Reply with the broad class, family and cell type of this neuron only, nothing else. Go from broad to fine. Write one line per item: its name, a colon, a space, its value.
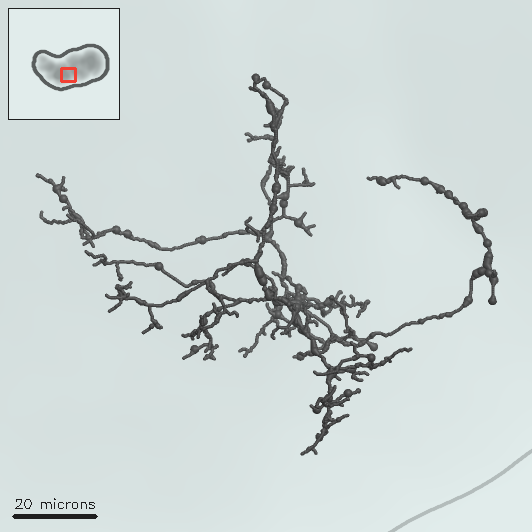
broad class: nerve-cord intrinsic neuron
family: hemilineage 20A.22A
cell type: IN20A.22A042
